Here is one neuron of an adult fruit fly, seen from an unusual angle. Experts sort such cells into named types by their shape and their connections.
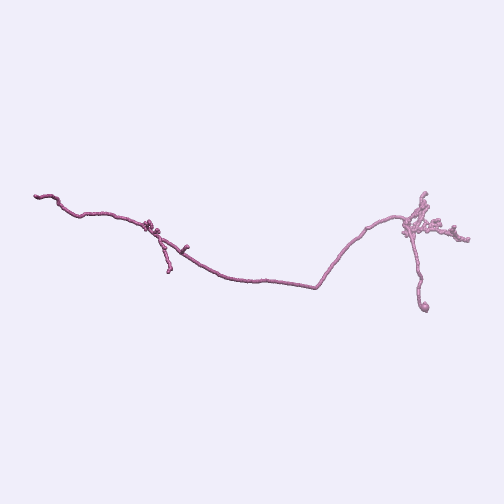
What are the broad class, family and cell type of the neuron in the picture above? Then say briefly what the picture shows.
Its broad class is descending neuron. Its family is hemilineage LB12. The cell type is DNg05_b. The cell body can be seen on the right of the picture. In this view it is more than twice as wide as it is tall.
